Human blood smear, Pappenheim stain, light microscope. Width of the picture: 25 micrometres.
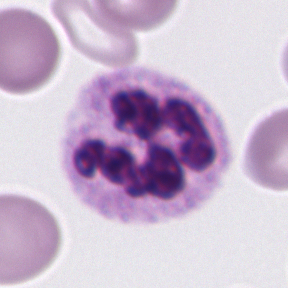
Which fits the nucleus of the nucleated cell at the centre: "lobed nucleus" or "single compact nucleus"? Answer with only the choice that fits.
Lobed nucleus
